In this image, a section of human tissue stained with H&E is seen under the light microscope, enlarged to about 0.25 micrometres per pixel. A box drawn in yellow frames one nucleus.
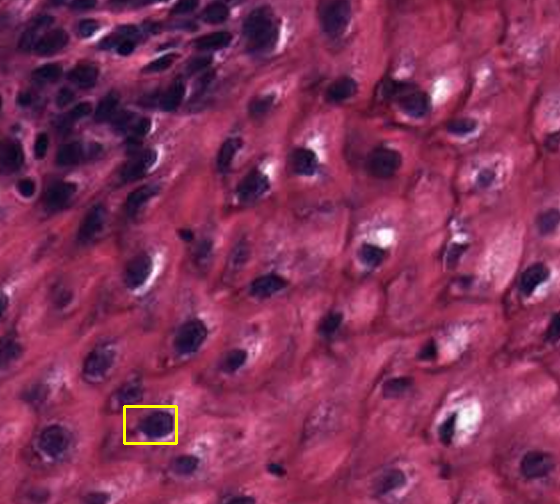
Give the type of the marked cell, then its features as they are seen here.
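This is a squamous epithelial cell. The nucleus is rounded to oval, dark purple, and fairly evenly stained throughout. A thin pale rim separates the nucleus from the cytoplasm, most clearly along its lower edge. The nucleus is about the same size as the nuclei of neighbouring cells. The cytoplasm is pink and fairly plentiful around the nucleus, and its outline blends into the neighbouring cells without a sharp border. The cell lies within a continuous sheet of similar pink cells with spaced-apart nuclei, away from the crowded dark nuclei in the upper left of the field.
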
